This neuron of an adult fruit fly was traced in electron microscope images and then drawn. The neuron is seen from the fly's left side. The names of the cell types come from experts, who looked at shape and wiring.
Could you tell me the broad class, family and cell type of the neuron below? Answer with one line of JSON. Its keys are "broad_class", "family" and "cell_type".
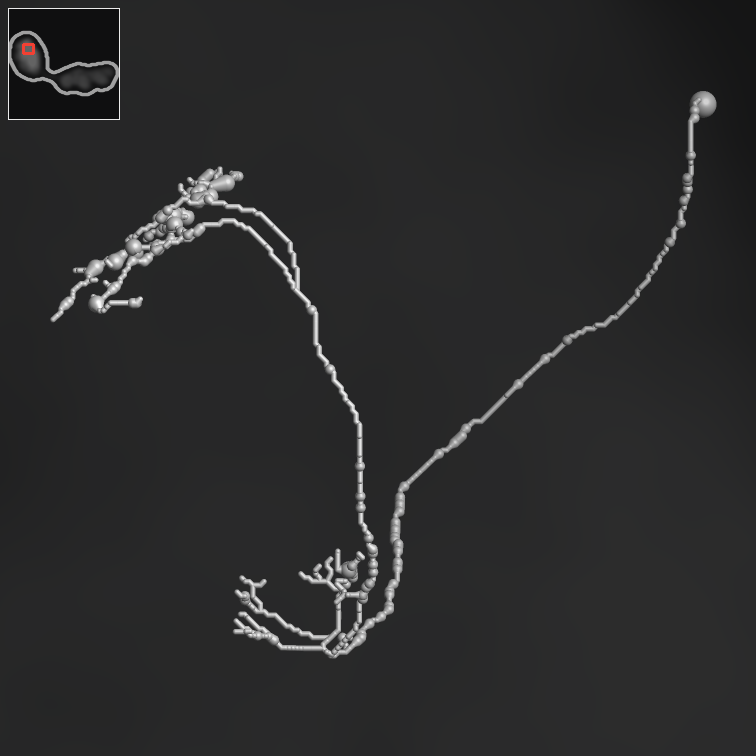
{"broad_class": "central-brain intrinsic neuron", "family": "class CX", "cell_type": "vDeltaB"}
